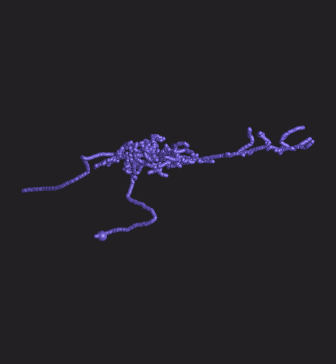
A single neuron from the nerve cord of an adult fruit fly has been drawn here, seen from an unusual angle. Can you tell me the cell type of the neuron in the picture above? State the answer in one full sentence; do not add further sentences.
Cell type AN02A017 is what this neuron is.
